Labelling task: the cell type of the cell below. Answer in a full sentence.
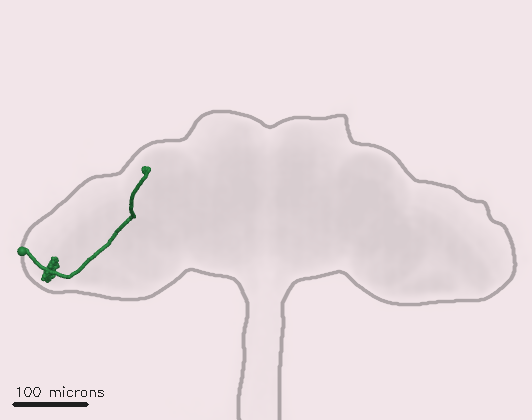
The cell type is MeTu1.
